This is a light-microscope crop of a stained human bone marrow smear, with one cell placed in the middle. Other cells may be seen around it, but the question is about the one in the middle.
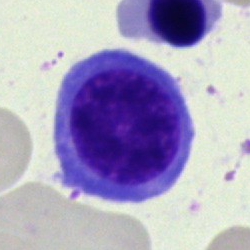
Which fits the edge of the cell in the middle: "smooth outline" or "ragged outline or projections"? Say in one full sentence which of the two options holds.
A smooth edge runs around this cell.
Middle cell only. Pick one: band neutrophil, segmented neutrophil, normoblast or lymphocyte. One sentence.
The cell sitting right in the middle is a normoblast.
